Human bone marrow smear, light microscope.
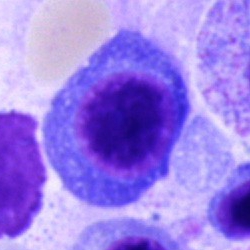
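Plasma cell, central in this bone marrow smear. The outline is irregular and somewhat angular, not smoothly round. Dense chromatin stains deep purple. The cytoplasm holds no granules, though small pale spots are scattered through it.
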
